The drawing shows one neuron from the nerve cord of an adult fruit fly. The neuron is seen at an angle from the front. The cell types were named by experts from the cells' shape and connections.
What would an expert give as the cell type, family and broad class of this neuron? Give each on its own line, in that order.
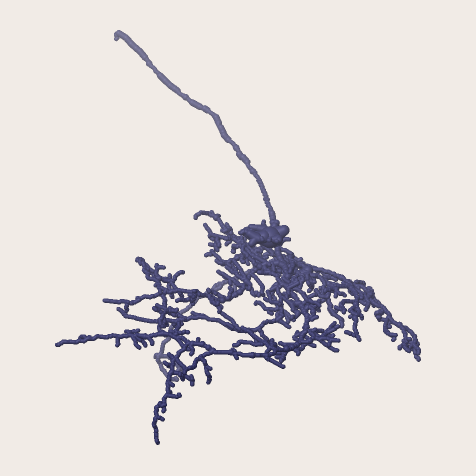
MNad24
MNad
motor neuron of the nerve cord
